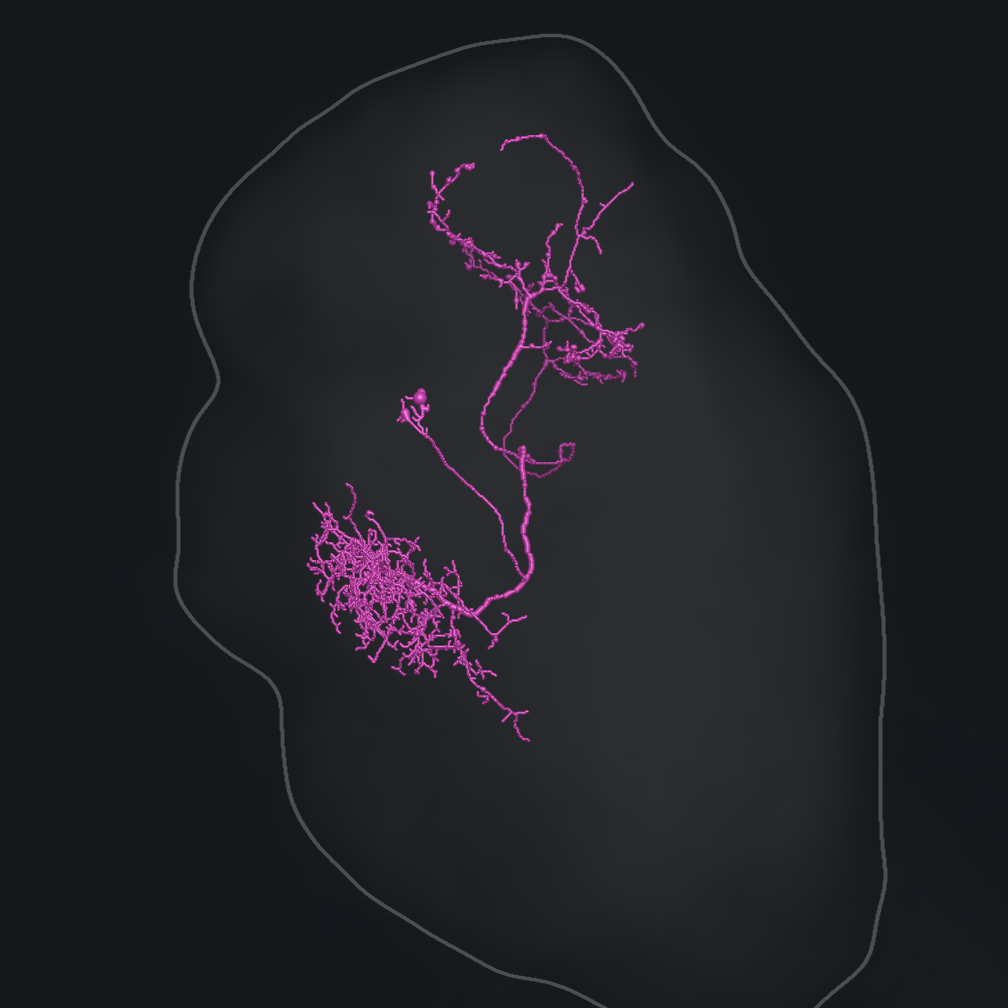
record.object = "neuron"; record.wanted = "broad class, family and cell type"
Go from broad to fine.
central-brain intrinsic neuron; hemilineage VLPl&d1_lateral; AVLP257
